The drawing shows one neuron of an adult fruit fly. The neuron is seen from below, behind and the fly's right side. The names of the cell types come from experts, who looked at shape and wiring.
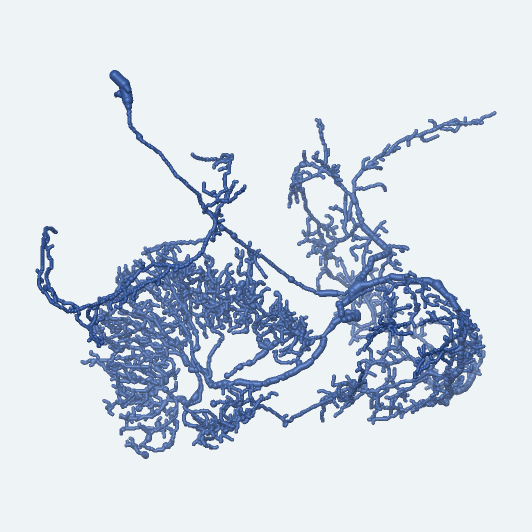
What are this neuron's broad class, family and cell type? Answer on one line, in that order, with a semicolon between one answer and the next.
central-brain intrinsic neuron; class CX; FB4M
